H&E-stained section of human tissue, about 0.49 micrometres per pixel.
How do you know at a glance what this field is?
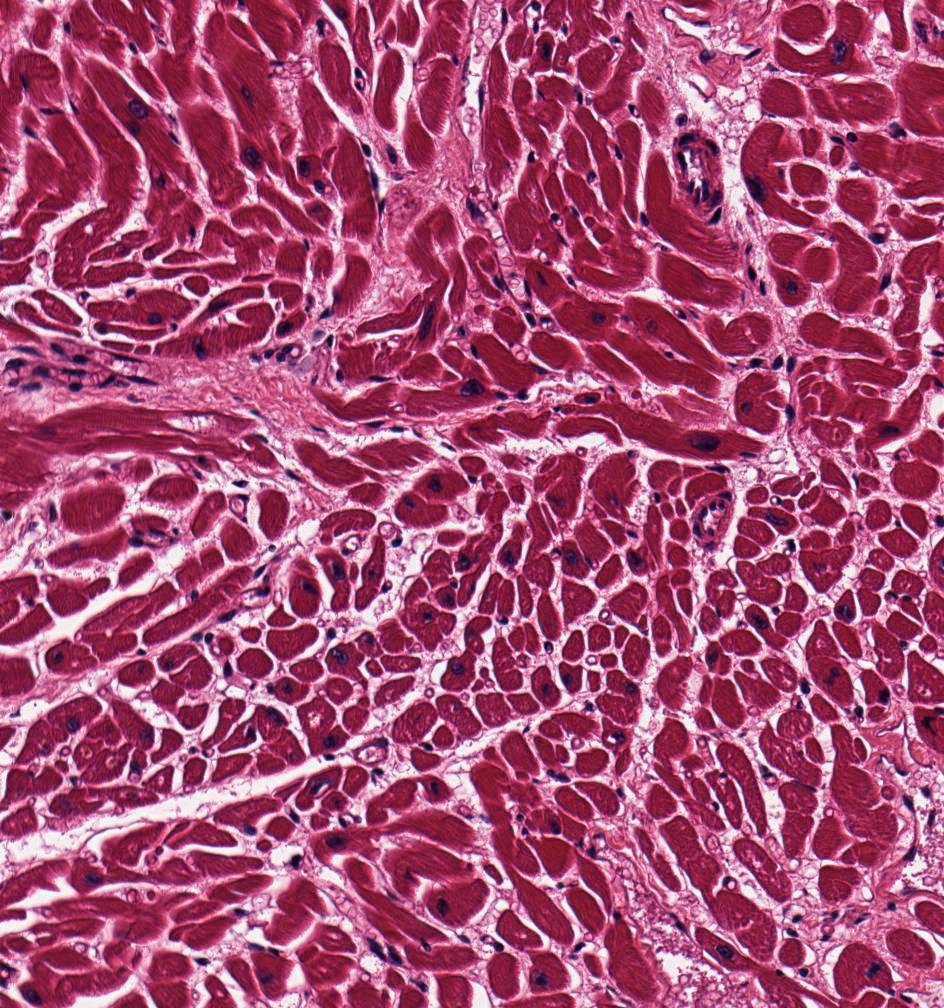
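The field mainly shows myocardium. What decides is its muscle cytoplasm, stained a deep, dense red-pink.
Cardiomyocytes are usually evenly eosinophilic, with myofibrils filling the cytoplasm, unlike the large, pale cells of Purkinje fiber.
Pale pink, loose connective tissue with scattered small dark nuclei lies between the fibres, widening to a band at the left centre. Narrow white clefts part many fibres, consistent with shrinkage during processing.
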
